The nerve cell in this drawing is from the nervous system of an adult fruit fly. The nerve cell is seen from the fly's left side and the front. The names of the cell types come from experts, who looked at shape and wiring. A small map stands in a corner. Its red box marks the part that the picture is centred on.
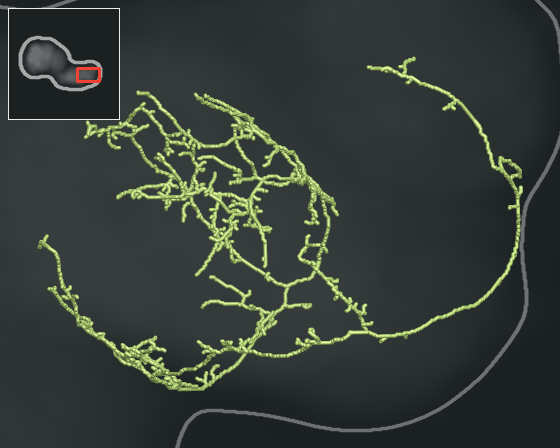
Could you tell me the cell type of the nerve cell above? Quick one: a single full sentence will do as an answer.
This nerve cell carries the cell type designation IN19A052.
